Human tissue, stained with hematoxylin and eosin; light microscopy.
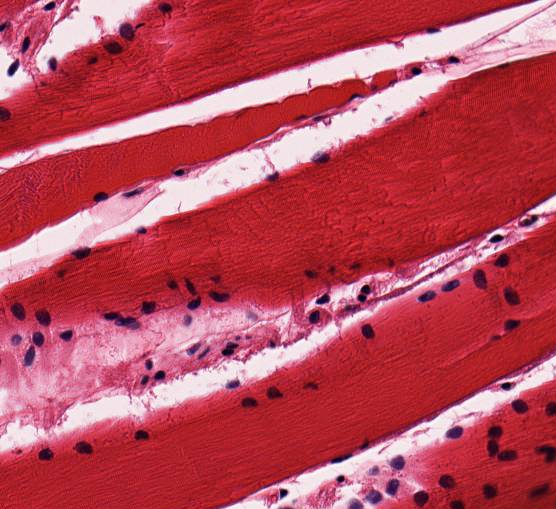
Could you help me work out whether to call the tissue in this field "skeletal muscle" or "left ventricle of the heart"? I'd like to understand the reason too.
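That's skeletal muscle, not left ventricle. The fibres run unbranched at a fairly even width.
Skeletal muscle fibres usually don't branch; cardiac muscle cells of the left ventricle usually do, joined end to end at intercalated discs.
The nuclei sit at the fibre edges, just under the borders, not in the centre.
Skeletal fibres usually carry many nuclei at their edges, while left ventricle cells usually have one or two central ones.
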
